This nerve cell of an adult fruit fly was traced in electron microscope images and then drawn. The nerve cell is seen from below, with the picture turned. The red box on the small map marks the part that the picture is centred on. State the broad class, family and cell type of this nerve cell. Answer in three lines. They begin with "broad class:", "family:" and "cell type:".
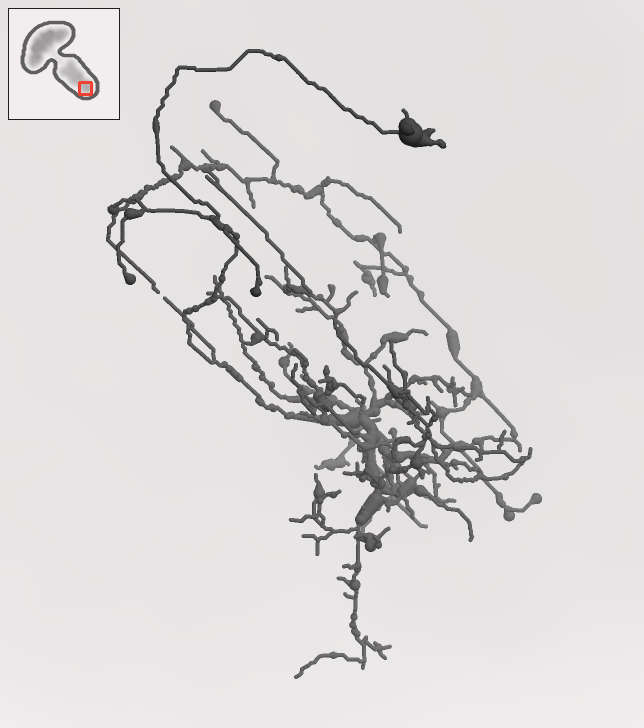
broad class: nerve-cord intrinsic neuron
family: hemilineage 14A
cell type: IN14A052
